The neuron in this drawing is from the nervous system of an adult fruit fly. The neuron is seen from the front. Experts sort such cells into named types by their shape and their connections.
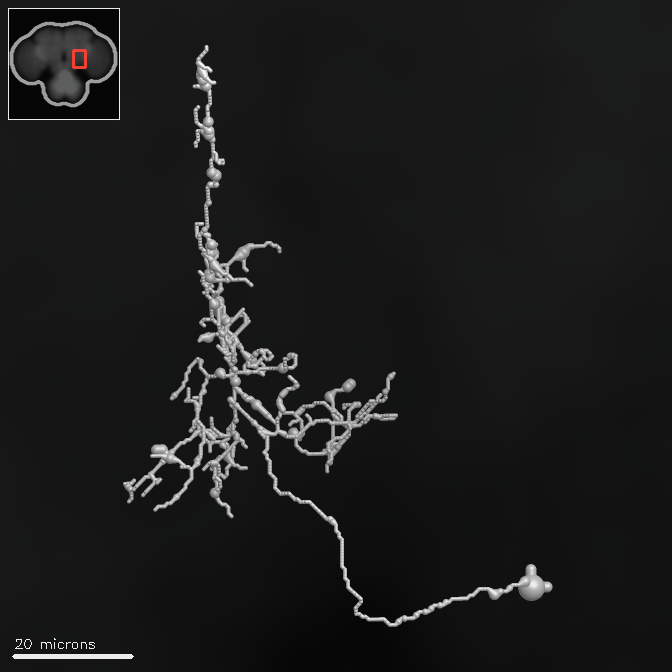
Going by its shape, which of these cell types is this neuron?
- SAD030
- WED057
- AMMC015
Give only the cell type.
WED057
